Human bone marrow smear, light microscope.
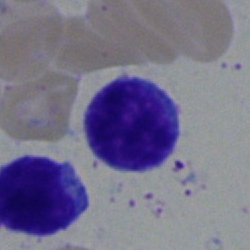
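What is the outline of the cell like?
Round and smooth.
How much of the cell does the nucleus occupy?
Nearly all of it; no distinct rim of cytoplasm is visible.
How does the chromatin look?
Deep blue-purple, in a mottled, patchy pattern, with no granules seen over the cell.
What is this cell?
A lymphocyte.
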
